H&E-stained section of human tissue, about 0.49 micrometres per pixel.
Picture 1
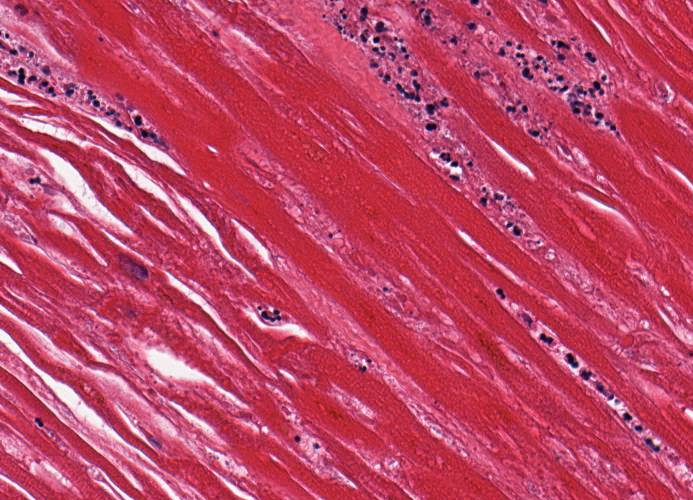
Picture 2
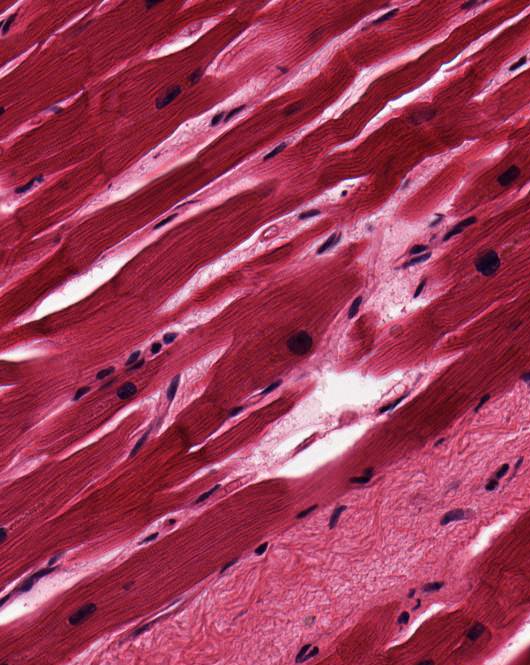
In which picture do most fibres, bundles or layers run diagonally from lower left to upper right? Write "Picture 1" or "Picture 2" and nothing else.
Picture 2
